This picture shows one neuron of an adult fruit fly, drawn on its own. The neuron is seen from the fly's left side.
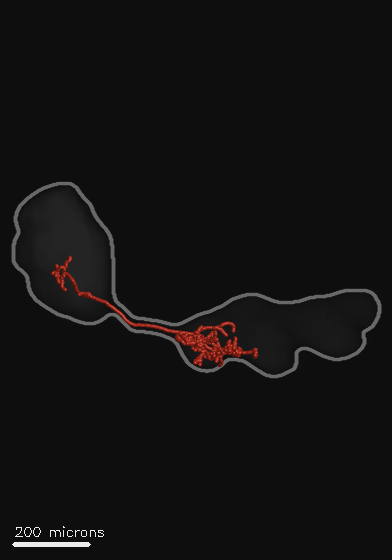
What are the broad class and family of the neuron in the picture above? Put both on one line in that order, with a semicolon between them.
ascending neuron; hemilineage 08B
